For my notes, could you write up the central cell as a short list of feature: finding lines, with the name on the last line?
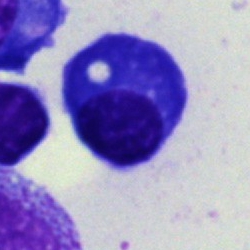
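Nucleus: eccentric, in lower part of cell
Chromatin: dense, dark purple
Cytoplasm: abundant, deep blue
Vacuole: single, small, round, clear, in upper-left cytoplasm
Name: plasma cell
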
